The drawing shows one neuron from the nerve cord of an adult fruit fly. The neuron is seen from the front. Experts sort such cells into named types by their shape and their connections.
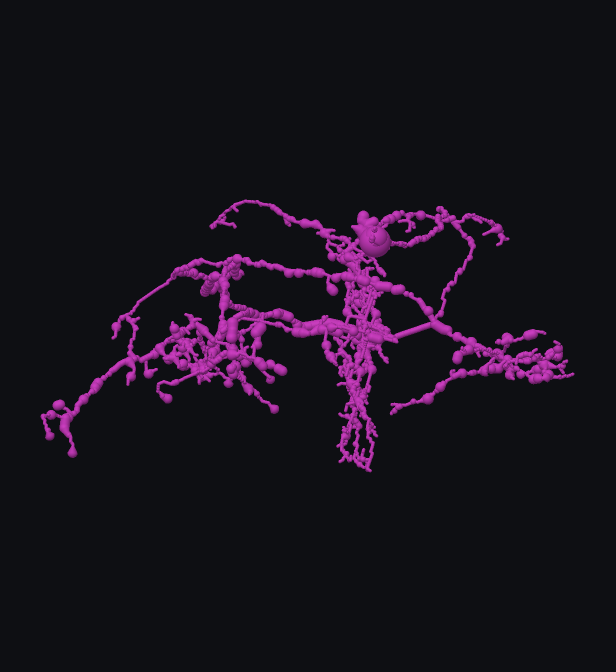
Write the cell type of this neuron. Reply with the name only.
IN19B040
